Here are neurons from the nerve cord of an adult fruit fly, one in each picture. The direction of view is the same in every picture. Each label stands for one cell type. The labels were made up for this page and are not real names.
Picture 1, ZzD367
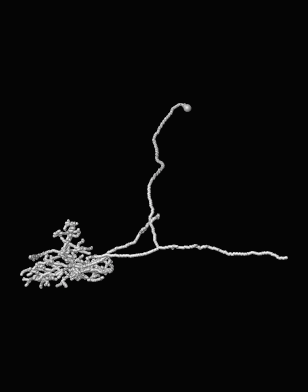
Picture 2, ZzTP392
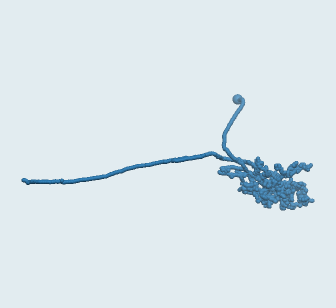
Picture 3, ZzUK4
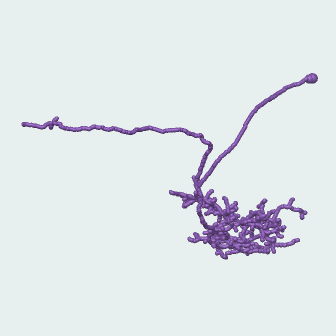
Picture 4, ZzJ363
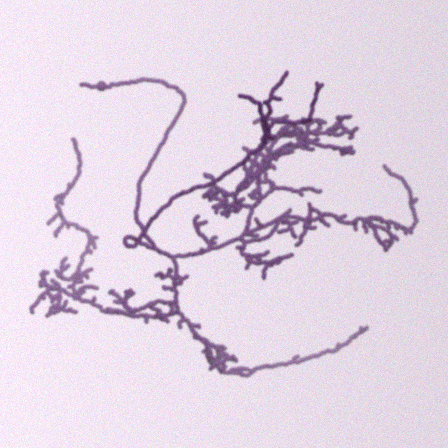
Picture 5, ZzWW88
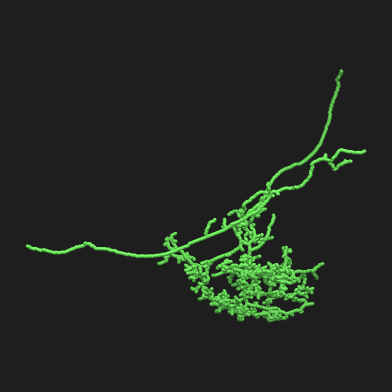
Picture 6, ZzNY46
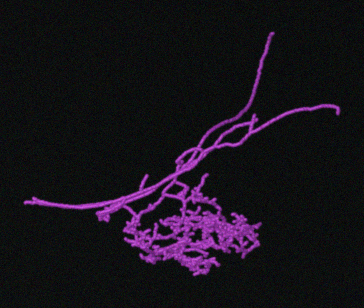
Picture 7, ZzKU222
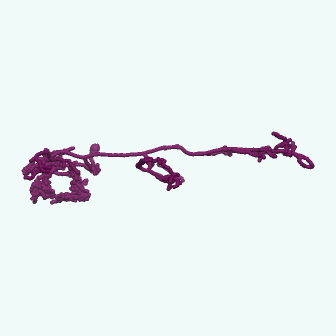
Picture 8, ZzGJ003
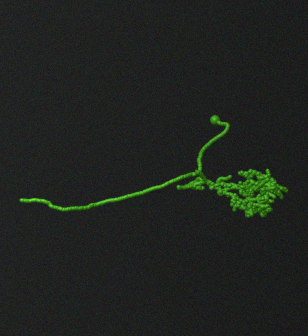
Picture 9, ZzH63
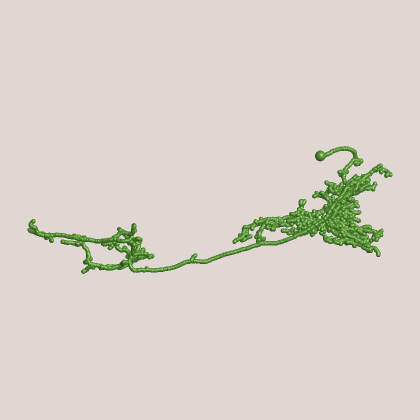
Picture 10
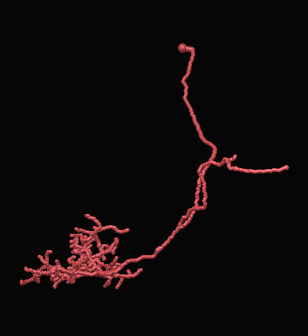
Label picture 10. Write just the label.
ZzUK4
